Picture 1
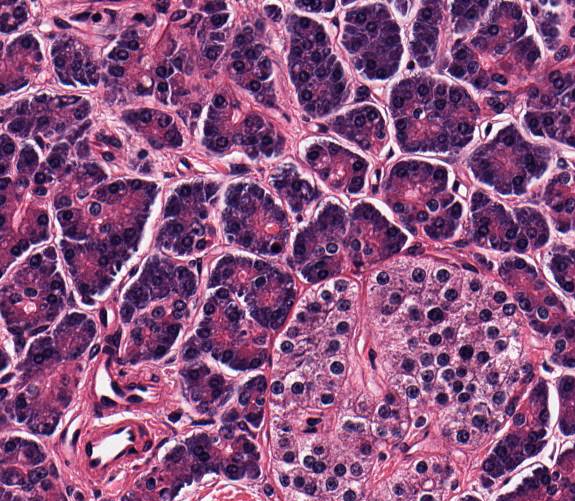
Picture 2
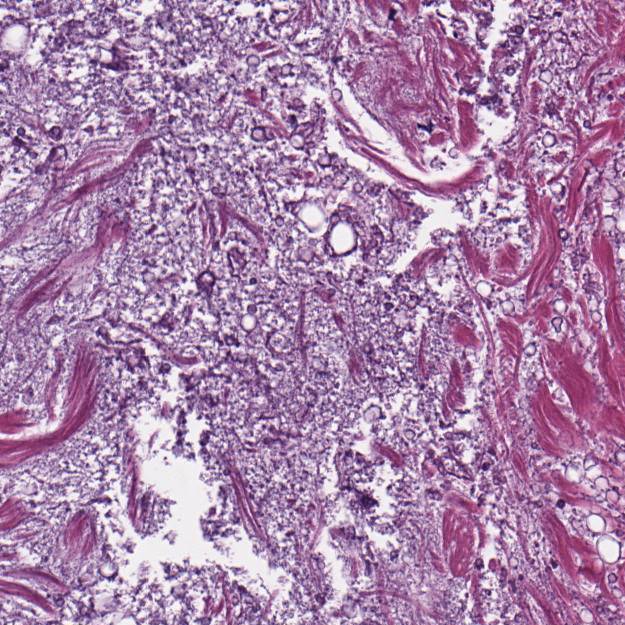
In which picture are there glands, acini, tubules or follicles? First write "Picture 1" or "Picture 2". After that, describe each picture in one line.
Picture 1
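In picture 1: Closely packed acini fill most of the field, interrupted by one large rounded cluster of paler cells in the lower right.
In picture 2: No epithelium or glandular structures are present anywhere in the field.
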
